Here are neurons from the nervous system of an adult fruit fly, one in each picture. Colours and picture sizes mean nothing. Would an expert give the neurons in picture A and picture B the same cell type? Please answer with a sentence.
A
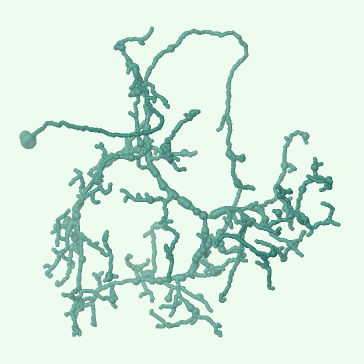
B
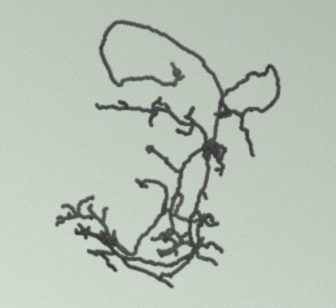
They are of different cell types.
